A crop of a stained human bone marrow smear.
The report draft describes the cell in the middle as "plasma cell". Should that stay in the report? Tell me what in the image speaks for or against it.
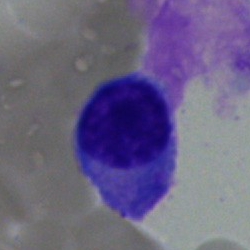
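I see an oval cell, taller than it is wide, its nucleus toward the top and most of the cytoplasm below it. Its chromatin is dark purple, dense and coarsely clumped; no granules show in the cytoplasm.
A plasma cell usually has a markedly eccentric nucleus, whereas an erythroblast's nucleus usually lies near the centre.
So the top-placed nucleus speaks for plasma cell and against erythroblast.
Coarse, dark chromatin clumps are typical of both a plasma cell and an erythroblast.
The chromatin, then, would suit either name. Plasma cell fits.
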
